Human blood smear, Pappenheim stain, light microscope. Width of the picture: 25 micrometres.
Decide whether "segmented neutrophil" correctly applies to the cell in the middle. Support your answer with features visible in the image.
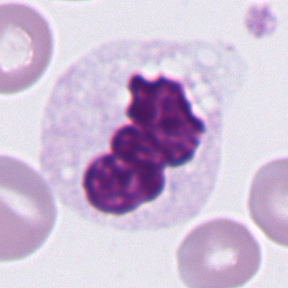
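Look first at the granules: fine and faint pinkish, held in a pale grey-lilac cytoplasm.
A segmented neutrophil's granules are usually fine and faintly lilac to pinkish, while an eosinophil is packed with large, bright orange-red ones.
So yes, segmented neutrophil fits, and these granules speak against eosinophil. No nucleoli can be seen either.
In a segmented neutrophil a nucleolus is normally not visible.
The rest you can simply note: a roughly round, smooth outline, abundant cytoplasm on all sides of the nucleus, and small clear vacuoles clustered mainly to its upper right.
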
